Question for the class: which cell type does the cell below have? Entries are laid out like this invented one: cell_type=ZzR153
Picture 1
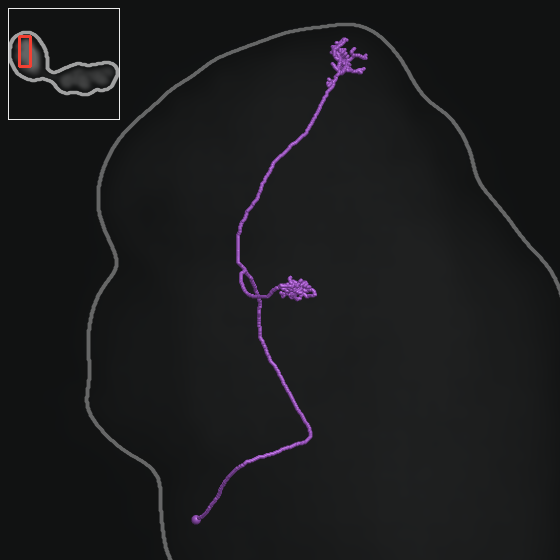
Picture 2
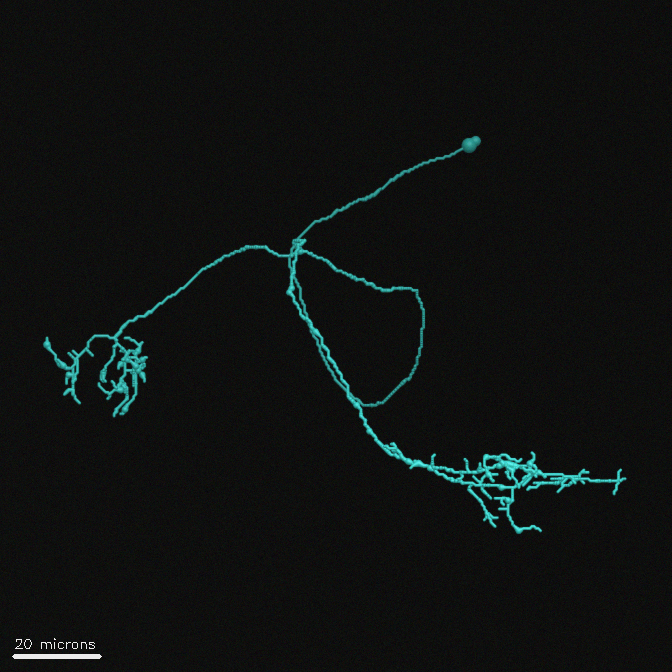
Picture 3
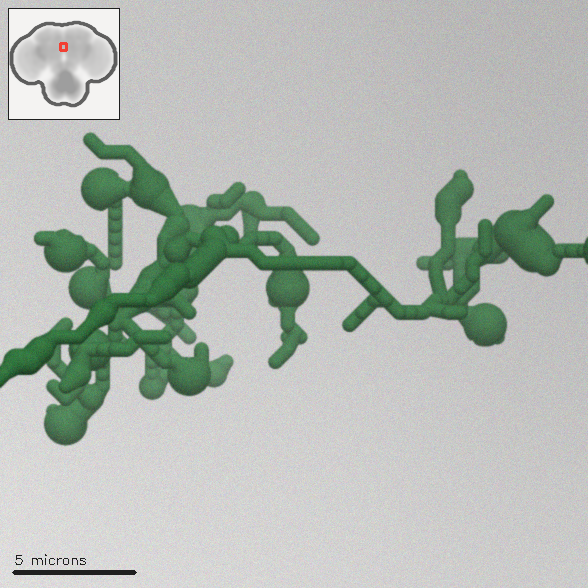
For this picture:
cell_type=SA3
